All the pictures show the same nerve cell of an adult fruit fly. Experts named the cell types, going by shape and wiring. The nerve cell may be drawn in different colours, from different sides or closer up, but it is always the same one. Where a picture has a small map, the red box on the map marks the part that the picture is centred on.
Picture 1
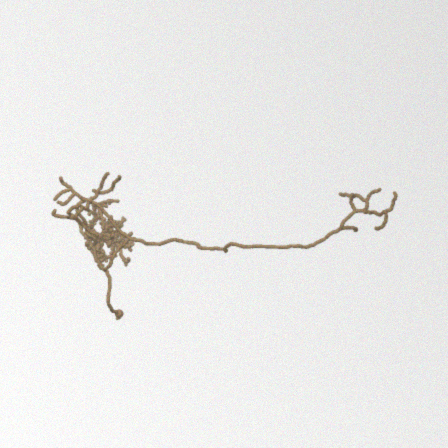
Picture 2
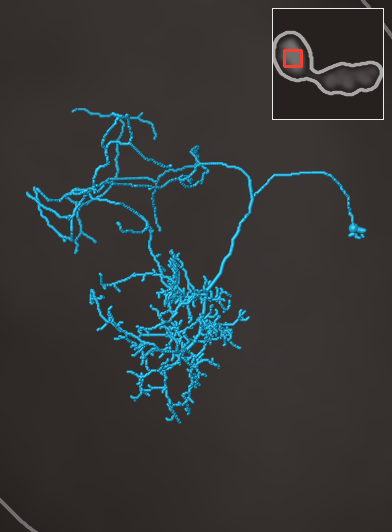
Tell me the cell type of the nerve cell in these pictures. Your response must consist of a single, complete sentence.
It is WED111 that this nerve cell is, by cell type.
